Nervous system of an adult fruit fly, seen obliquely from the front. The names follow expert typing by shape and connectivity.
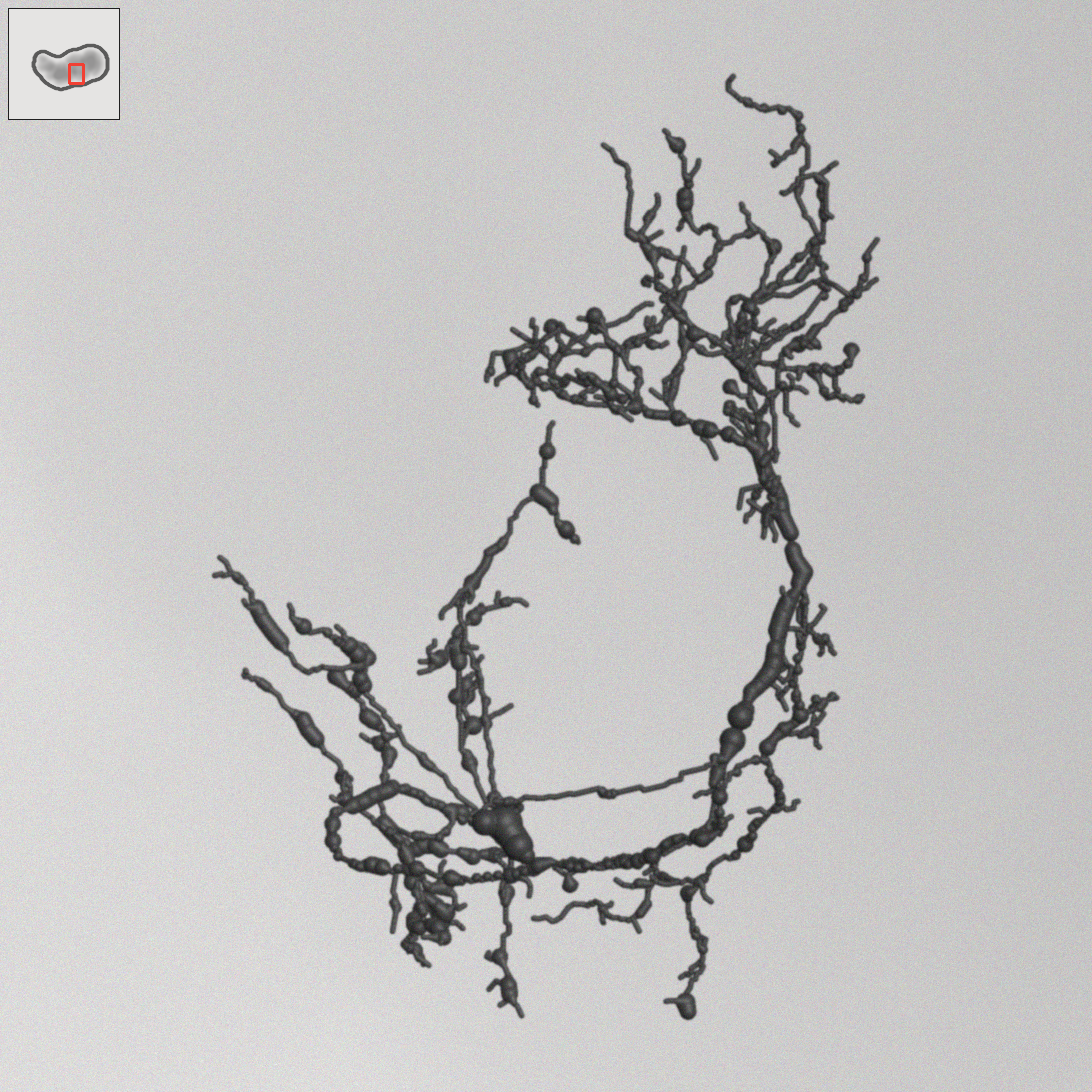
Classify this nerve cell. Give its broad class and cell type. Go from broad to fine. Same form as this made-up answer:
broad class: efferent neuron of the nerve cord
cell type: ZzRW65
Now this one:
broad class: central-brain intrinsic neuron
cell type: VES107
